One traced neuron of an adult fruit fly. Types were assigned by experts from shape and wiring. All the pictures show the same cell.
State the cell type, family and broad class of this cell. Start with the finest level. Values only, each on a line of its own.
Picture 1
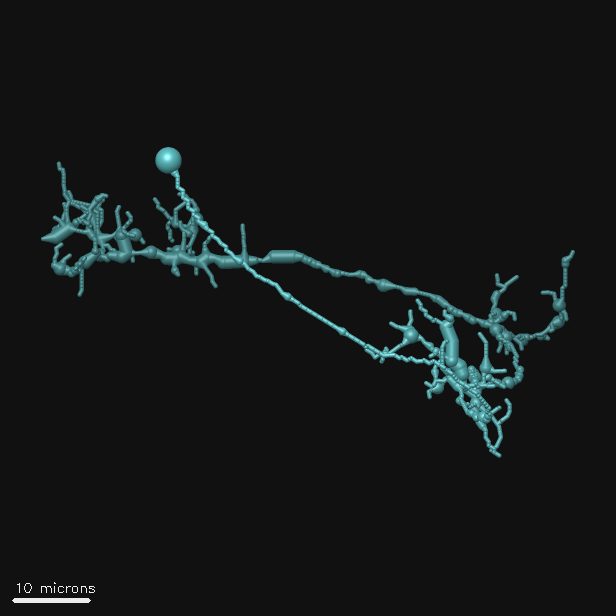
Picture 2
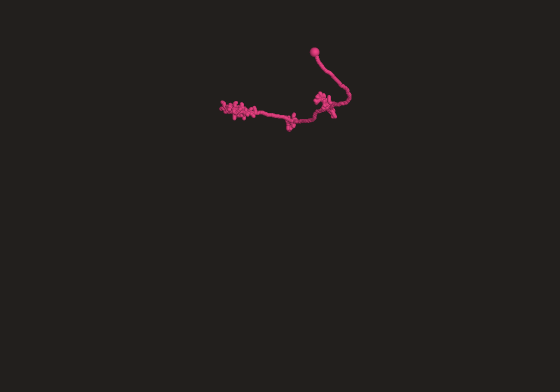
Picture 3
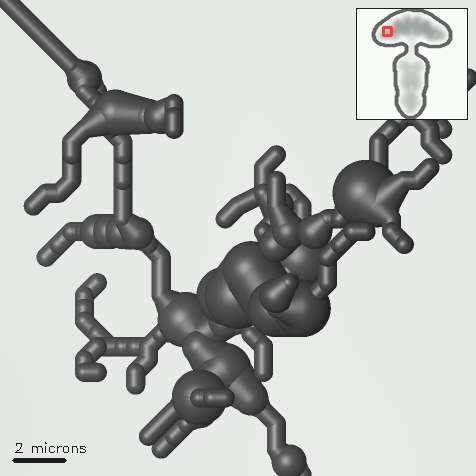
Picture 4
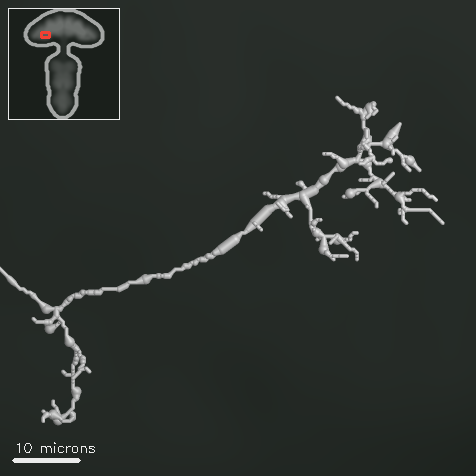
TmY17
TmY
optic-lobe intrinsic neuron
